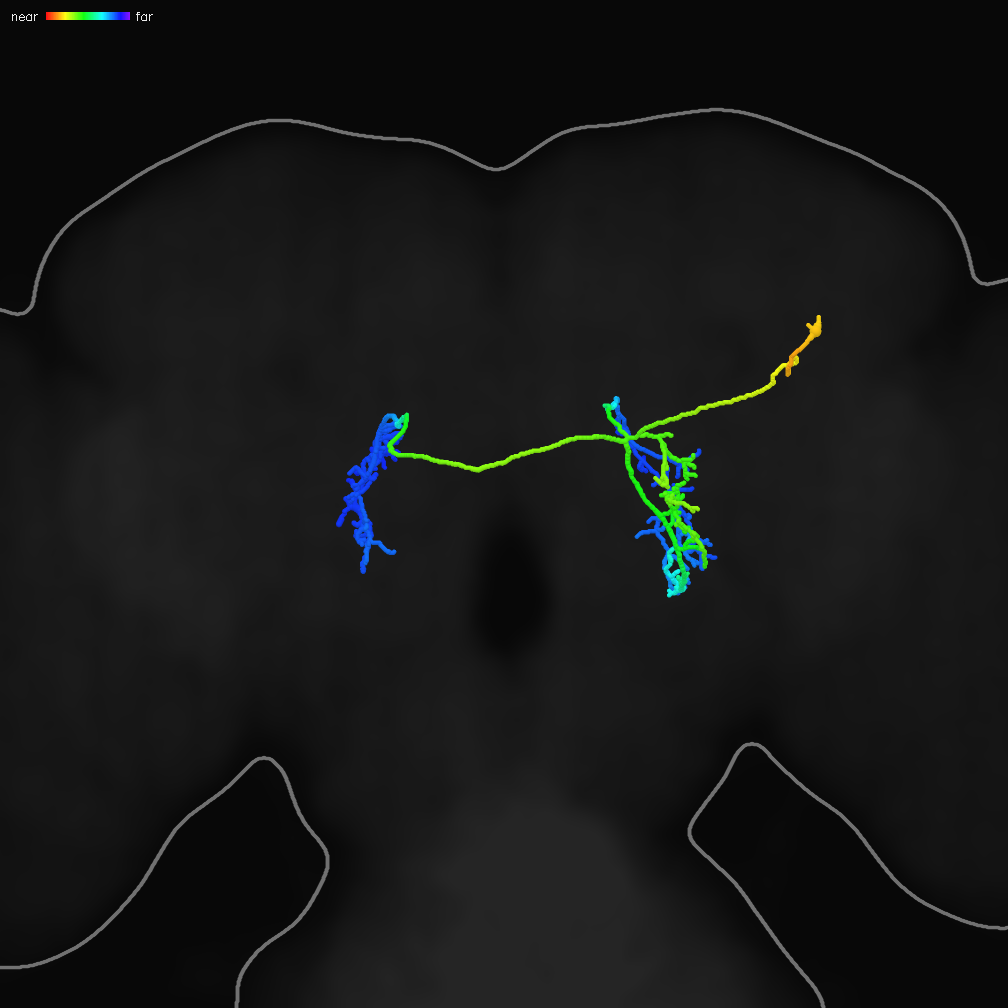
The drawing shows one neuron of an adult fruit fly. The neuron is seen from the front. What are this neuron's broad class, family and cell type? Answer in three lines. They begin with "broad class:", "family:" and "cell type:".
broad class: central-brain intrinsic neuron
family: hemilineage AOTUv3_ventral
cell type: PS081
